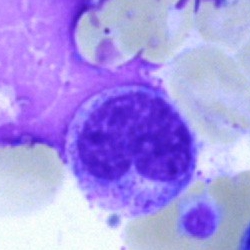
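Metamyelocyte, with a kidney-shaped nucleus notched along its lower edge. Cytoplasm forms a thin rim above the nucleus and a wider band beneath it. It is pale lilac-blue, with fine pinkish-purple granules scattered throughout.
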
